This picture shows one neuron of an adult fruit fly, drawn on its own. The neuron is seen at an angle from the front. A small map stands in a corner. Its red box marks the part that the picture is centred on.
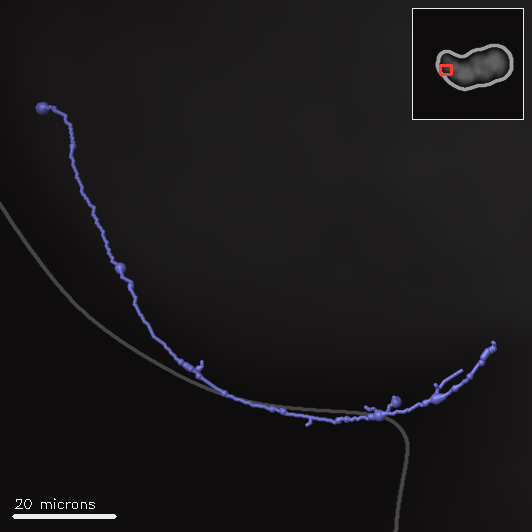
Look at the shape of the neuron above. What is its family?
class mechanosensory tactile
